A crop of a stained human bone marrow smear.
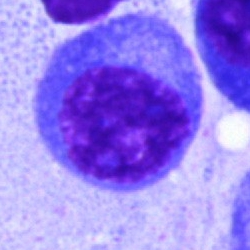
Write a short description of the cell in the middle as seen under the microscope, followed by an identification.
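Starting with position: the nucleus sits in the lower part of the cell, leaving a wider band of cytoplasm above it. The chromatin is clumped into dark purple masses, with paler patches between them. I can't make out any distinct nucleoli, and I see no granules in the cytoplasm. This one is a plasma cell.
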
